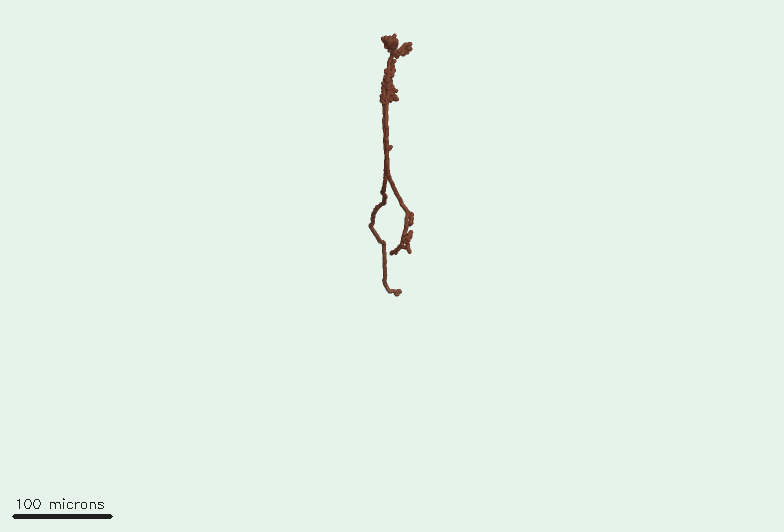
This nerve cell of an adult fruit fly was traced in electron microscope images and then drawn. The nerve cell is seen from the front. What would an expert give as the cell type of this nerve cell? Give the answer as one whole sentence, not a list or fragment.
The cell type IPC includes this nerve cell.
